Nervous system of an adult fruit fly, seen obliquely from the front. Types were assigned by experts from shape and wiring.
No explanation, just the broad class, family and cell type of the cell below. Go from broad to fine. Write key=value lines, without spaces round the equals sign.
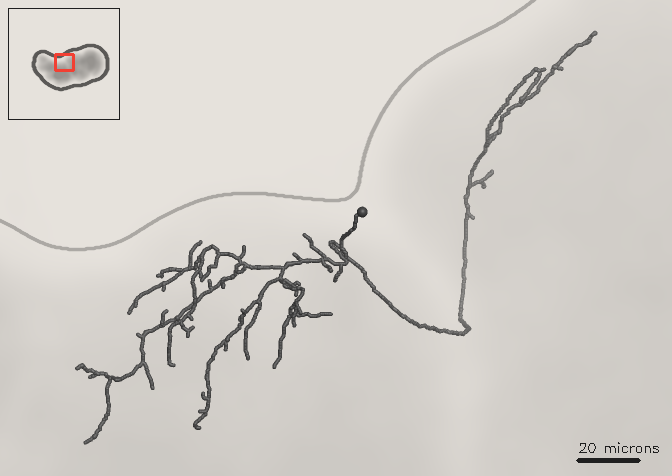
broad_class=visual projection neuron
family=MeVP
cell_type=MeVP15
